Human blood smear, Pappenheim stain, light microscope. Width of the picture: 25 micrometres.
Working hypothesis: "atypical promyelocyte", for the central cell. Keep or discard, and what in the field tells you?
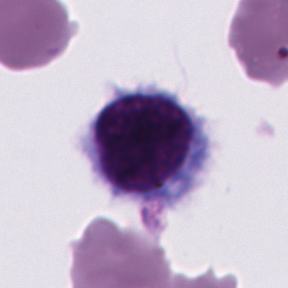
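Not an atypical promyelocyte, to my eye: this is a hairy cell. What settles it is the cytoplasm, which is pale blue and shows no distinct granules.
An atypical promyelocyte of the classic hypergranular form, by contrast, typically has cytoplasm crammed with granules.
No nucleoli are visible in the nucleus either.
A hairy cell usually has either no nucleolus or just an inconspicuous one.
Beyond that, fine hair-like projections fringe the surface all around, and the outline is ragged and fuzzy rather than crisp. The chromatin is dense and dark purple throughout the nucleus.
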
